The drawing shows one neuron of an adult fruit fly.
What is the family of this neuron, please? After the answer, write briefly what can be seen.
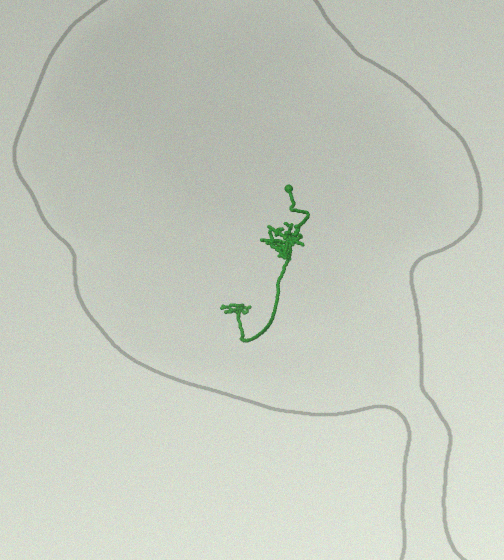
Its family is Tm. This is an optic-lobe intrinsic neuron. In this view it is taller than it is wide.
